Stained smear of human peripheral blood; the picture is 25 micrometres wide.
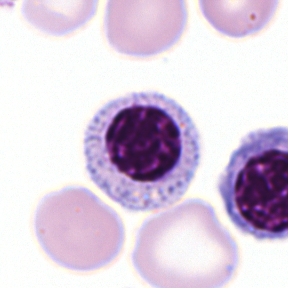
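Normoblast, nucleated cell at centre; stained smear of human peripheral blood, light microscope. Round outline. Nucleus slightly off-centre toward the top; wider band of cytoplasm below. Moderate rim of cytoplasm all the way around the nucleus. Cytoplasm filled with many small dark bluish dots.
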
